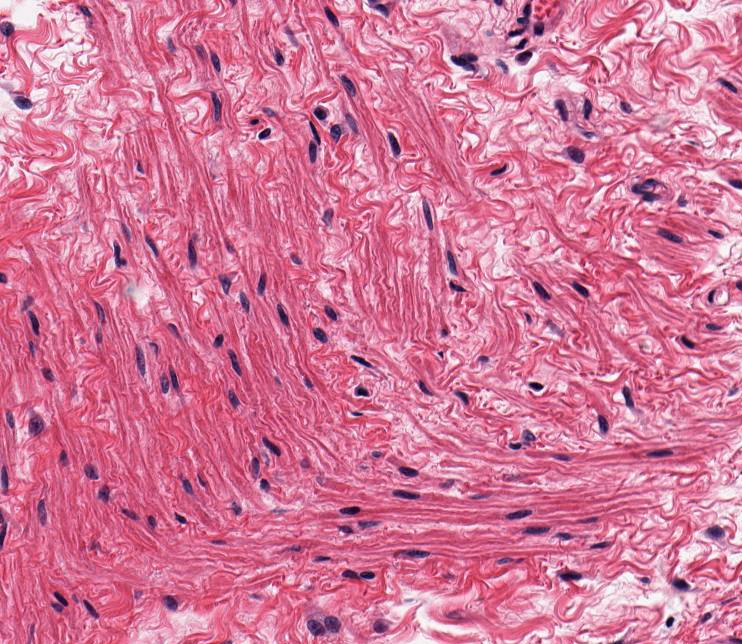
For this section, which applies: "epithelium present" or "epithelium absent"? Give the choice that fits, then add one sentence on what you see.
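Epithelium absent. The whole field is made up of pink fibrous tissue, with no epithelium anywhere.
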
